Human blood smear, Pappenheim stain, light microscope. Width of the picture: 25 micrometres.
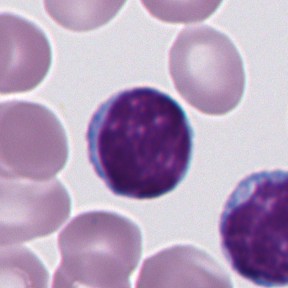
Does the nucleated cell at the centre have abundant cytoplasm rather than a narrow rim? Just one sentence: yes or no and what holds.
No, in this cell the cytoplasm is scant.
